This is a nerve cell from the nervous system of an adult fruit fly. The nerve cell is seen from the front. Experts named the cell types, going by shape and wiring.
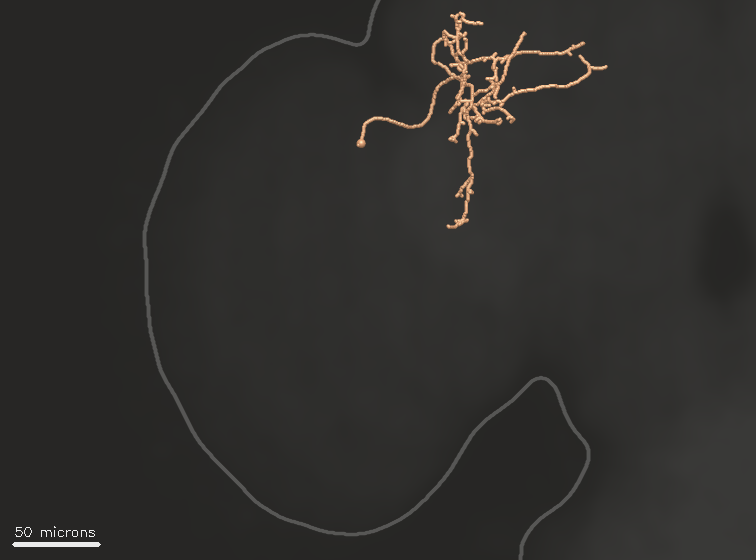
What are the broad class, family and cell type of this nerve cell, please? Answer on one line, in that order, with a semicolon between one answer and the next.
central-brain intrinsic neuron; hemilineage SLPav3; SLP189_b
